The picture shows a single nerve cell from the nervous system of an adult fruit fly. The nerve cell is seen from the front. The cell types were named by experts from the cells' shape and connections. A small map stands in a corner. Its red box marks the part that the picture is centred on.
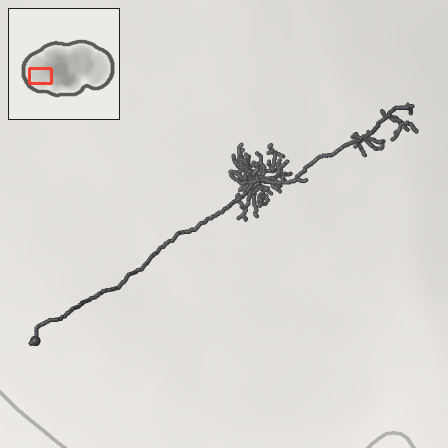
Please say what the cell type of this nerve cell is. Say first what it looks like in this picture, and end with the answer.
The cell body can be seen at the lower left of the picture. Dozens of branch ends can be seen. Its broad class is optic-lobe intrinsic neuron. The cell type is TmY20.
